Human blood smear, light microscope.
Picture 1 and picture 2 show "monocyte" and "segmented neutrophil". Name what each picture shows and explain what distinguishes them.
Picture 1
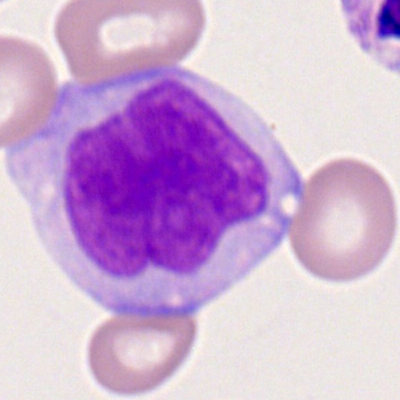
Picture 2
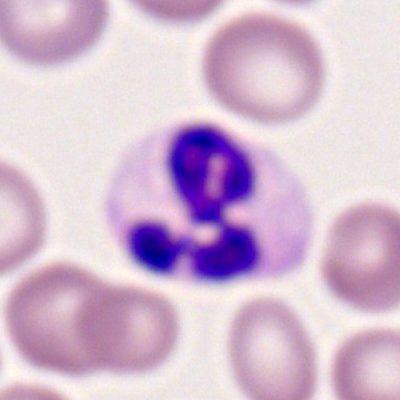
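So, I'd put the monocyte in picture 1 and the segmented neutrophil in picture 2. Looking at the nuclei, the segmented neutrophil's is divided into three separate lobes, the largest at the top and two smaller ones below it, while the monocyte's lies roughly centrally and fills most of the cell.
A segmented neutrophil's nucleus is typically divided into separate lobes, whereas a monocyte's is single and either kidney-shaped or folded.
Then the cytoplasm: a moderate rim of pale greyish-blue runs all round the monocyte's nucleus, whereas the neutrophil has plenty of pale pinkish-lilac cytoplasm.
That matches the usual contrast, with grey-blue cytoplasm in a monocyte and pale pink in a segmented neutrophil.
The monocyte's cytoplasm has no coarse granules, and the neutrophil's has no coarse orange-red ones. The neutrophil's chromatin is dense and stains dark purple. The outlines differ as well: the neutrophil is roughly round with a smooth edge, whereas the monocyte is irregular and angular, flattened where the four red cells touching it at the top, left, right and bottom press against it.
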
